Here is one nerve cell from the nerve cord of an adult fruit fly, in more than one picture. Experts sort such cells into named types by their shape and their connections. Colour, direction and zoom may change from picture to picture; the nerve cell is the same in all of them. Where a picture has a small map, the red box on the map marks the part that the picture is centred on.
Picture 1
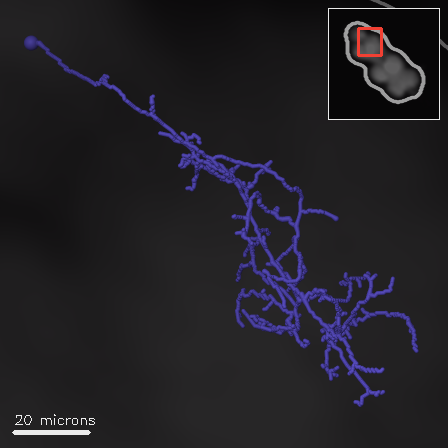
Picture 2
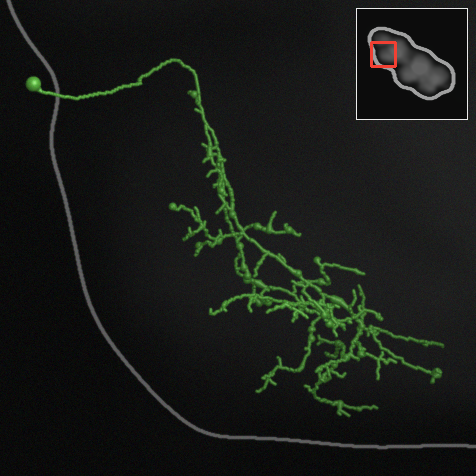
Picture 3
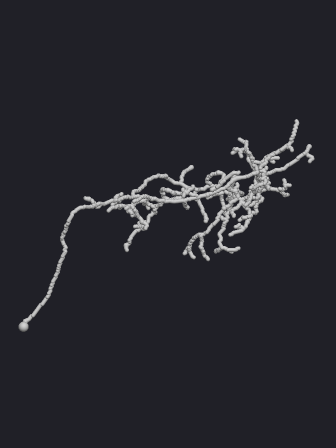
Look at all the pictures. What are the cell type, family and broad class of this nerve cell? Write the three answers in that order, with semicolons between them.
IN20A.22A086; hemilineage 20A.22A; nerve-cord intrinsic neuron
